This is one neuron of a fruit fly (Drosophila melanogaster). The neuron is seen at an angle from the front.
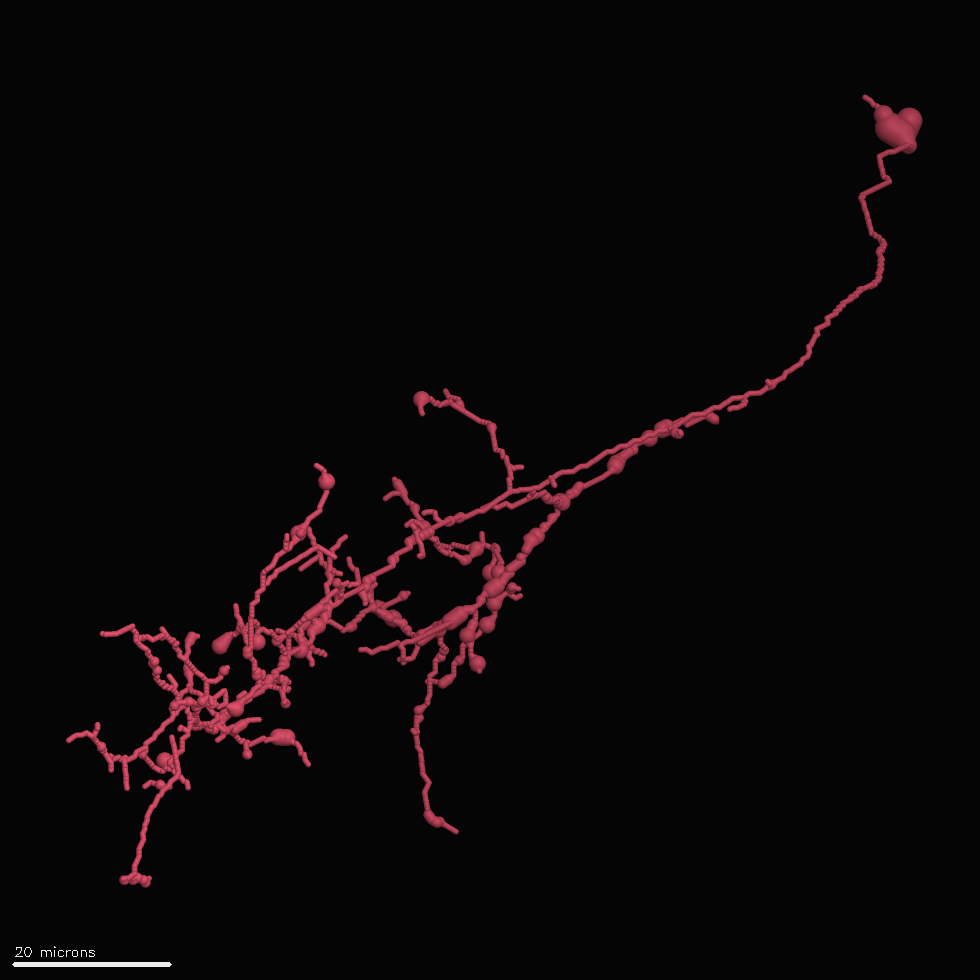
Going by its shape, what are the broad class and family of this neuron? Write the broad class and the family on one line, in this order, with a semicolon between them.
nerve-cord intrinsic neuron; hemilineage 21A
